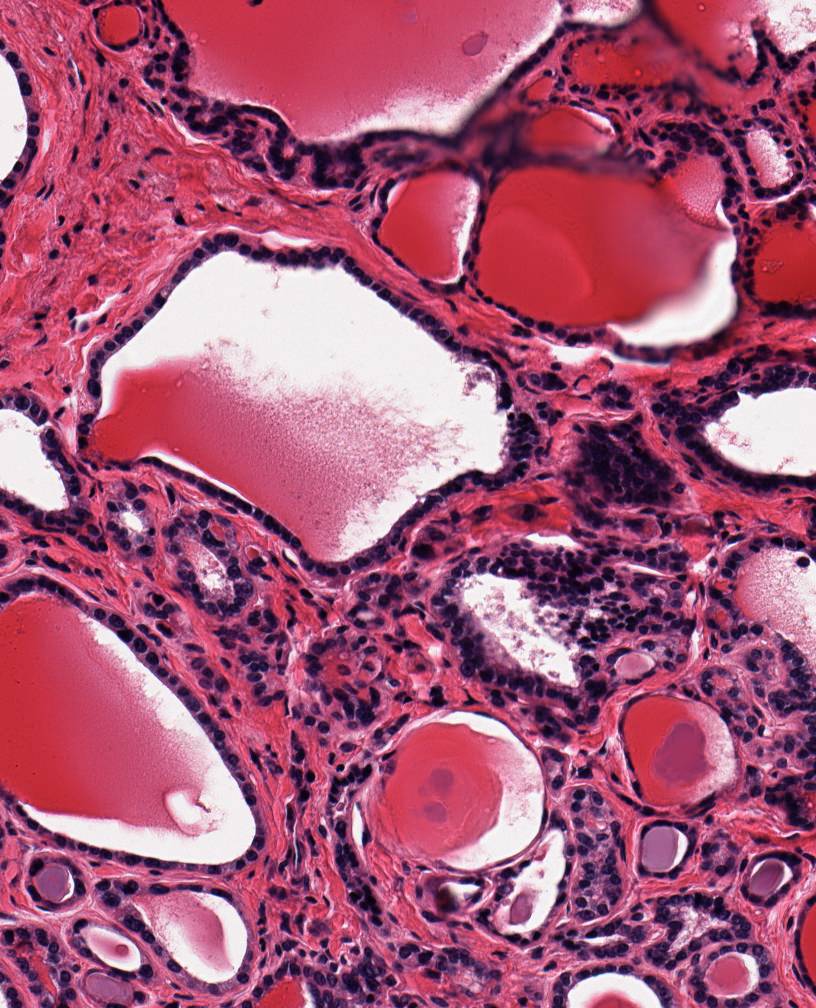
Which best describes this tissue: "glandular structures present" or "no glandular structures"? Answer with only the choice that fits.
Glandular structures present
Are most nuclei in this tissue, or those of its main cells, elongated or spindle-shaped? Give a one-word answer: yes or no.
No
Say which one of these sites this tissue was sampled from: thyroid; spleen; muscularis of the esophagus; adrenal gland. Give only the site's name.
thyroid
